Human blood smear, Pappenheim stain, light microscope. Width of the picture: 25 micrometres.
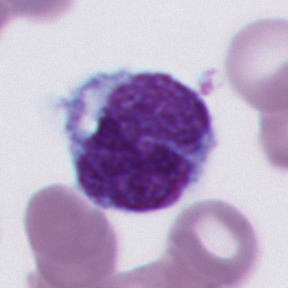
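Monocyte at the centre of a stained peripheral blood smear. The roughly round outline has a ragged, frayed edge on the upper-left side. A curved groove runs across the nucleus, giving it a folded or cleft look. The scant, pale greyish-blue cytoplasm lies mostly to the upper left of the nucleus, with a small clear, unstained area at the nucleus's left edge. The cell measures about 13 micrometres across, the nucleus filling about 80% of its area.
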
